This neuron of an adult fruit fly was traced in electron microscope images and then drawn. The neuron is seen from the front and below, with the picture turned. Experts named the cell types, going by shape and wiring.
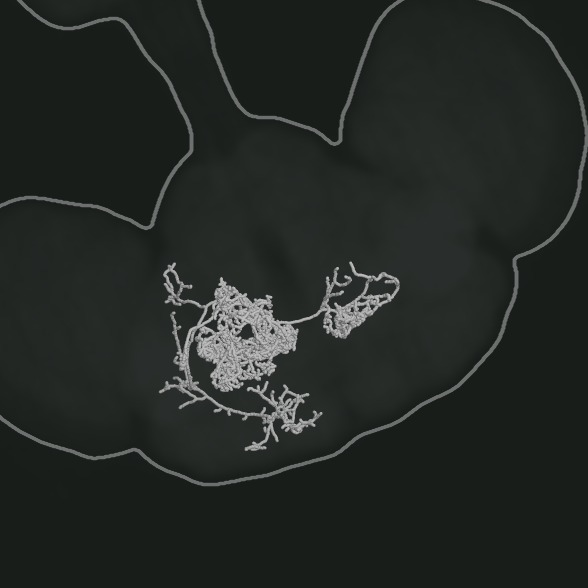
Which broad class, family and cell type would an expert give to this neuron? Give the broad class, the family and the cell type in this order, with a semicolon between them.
central-brain intrinsic neuron; hemilineage ALl1_ventral; M_l2PNl20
